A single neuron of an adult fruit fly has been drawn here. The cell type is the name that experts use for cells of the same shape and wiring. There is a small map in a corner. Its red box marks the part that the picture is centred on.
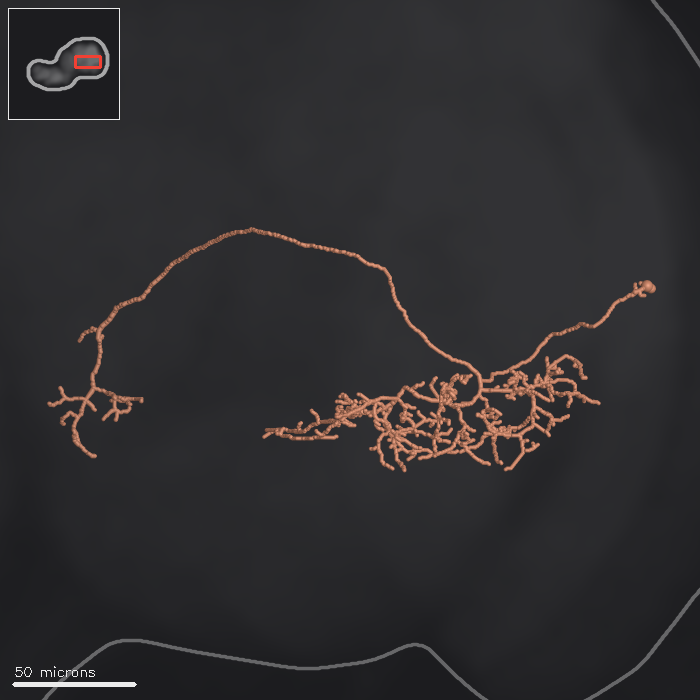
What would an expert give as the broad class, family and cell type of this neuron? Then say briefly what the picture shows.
This is a central-brain intrinsic neuron. The family is hemilineage ALl1_ventral. It is of cell type CB2153. The cell body can be seen on the right of the picture. By the scale bar it is about 250 microns wide in this view. The picture shows dozens of branch ends.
